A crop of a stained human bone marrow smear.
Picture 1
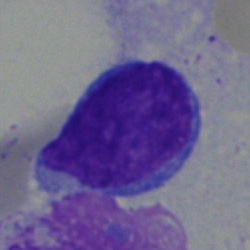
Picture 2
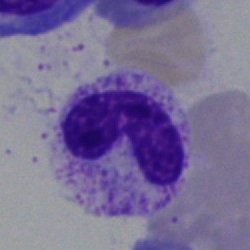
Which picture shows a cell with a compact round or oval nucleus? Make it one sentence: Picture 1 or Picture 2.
What Picture 1 shows is a cell with a compact round or oval nucleus.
